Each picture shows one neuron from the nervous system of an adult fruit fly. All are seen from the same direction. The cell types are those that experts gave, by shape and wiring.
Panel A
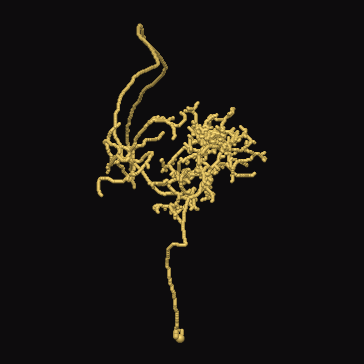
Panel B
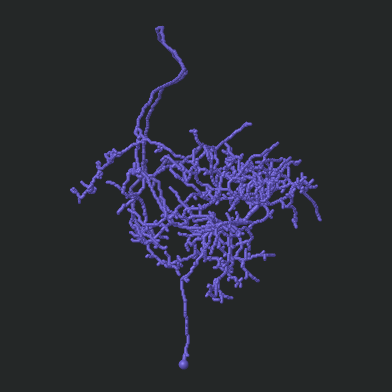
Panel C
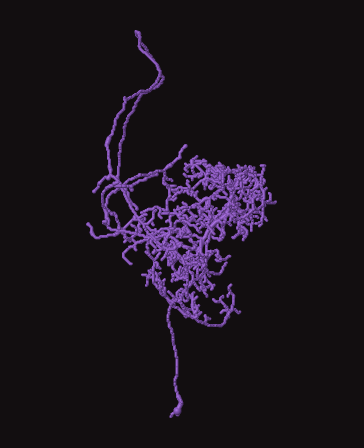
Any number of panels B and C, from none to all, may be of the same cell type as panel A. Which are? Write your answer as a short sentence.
Panel C is of the same cell type.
